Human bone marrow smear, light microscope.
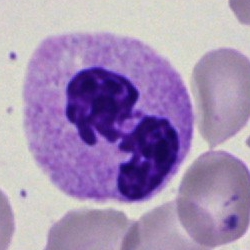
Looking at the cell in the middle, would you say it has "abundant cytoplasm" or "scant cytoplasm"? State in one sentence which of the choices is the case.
The nucleus is surrounded by broad cytoplasm.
